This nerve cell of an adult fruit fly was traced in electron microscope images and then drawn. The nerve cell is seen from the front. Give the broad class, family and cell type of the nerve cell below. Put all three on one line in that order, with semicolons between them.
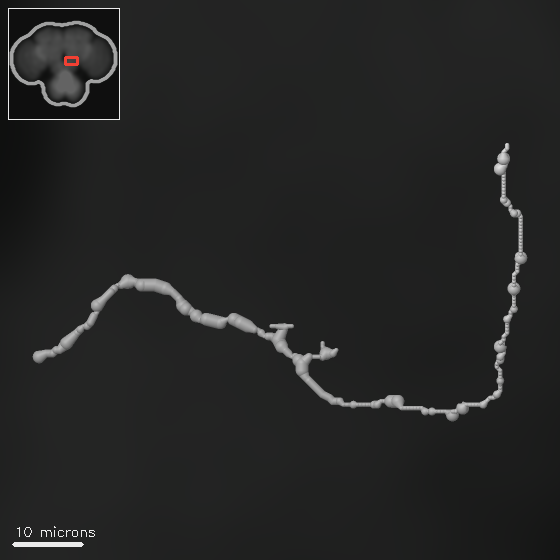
sensory neuron entering the brain; class mechanosensory; JO-ED2_a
